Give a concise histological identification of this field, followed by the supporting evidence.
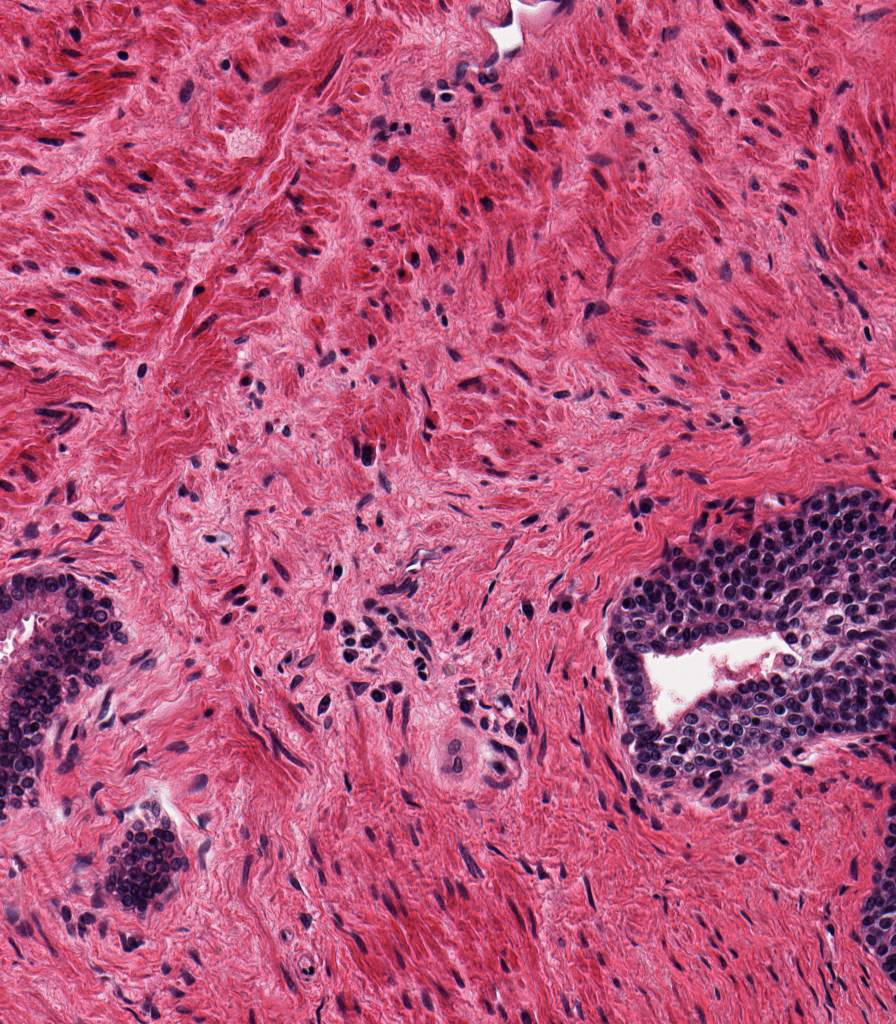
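The field mainly shows fibromuscular stroma. Decisively, eosinophilic spindle-cell bundles interlacing in many directions, with elongated dark nuclei scattered singly, fill most of the field.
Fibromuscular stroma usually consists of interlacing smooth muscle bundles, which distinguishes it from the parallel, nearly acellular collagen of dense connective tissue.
Epithelial nests are confined to the lower half.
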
